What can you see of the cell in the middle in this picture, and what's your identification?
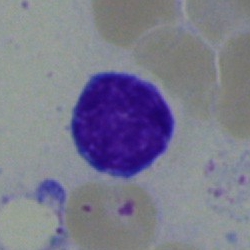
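A slightly angular outline, rather than a smoothly round one, bounds the cell. Nearly the whole cell is occupied by the nucleus, with little or no cytoplasm visible around it. Its chromatin is dense and stains deep purple-blue. The cell is a lymphocyte.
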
